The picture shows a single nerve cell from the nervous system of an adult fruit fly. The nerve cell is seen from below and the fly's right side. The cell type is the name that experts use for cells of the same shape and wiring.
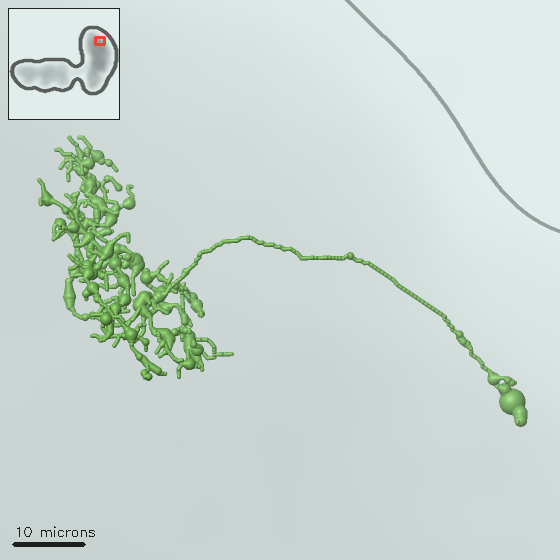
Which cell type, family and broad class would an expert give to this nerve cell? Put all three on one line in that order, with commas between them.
Dm12, Dm, optic-lobe intrinsic neuron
